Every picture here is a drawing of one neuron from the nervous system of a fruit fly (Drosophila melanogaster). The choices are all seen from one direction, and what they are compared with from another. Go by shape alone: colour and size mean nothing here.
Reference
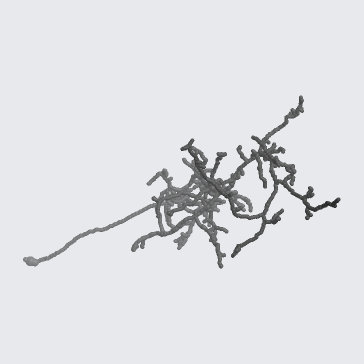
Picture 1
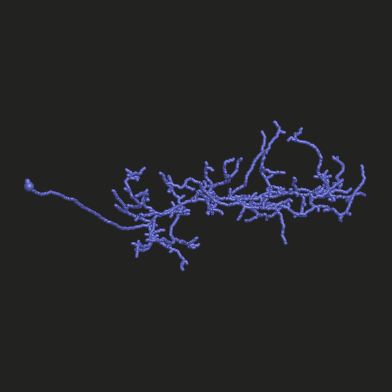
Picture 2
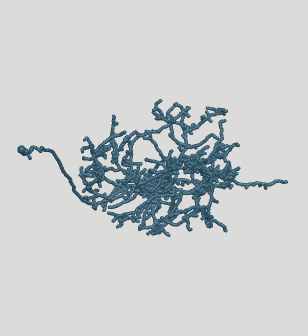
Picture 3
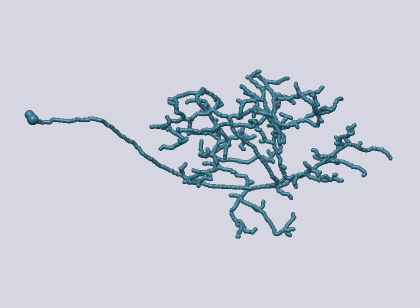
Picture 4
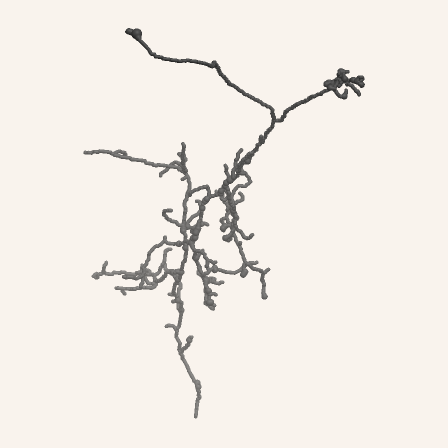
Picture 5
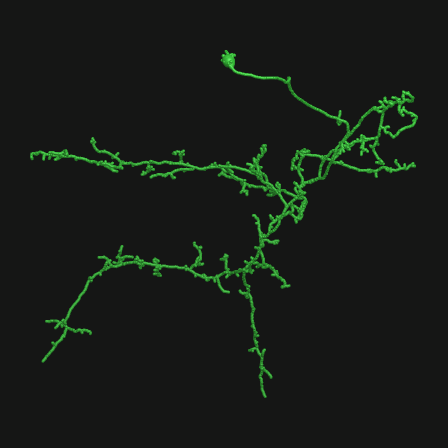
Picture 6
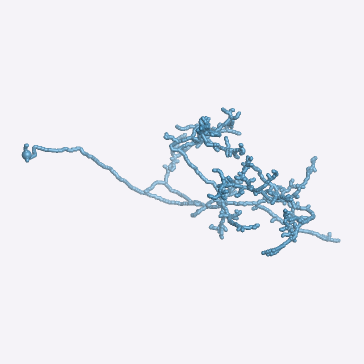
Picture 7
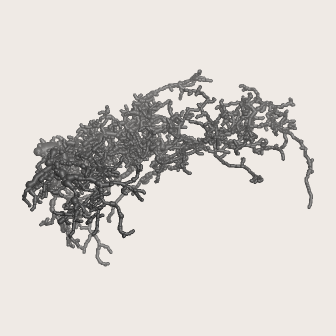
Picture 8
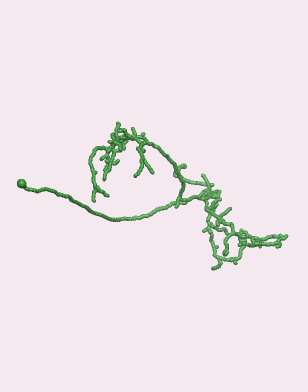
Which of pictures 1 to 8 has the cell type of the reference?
Picture 1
